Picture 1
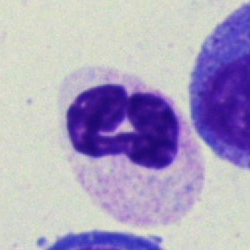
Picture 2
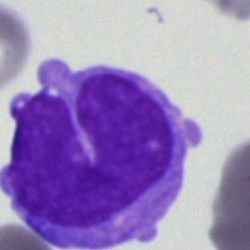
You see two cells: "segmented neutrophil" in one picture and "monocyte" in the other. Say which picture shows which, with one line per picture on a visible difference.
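Picture 1: segmented neutrophil. The cytoplasm is abundant and pale pink-lilac.
Picture 2: monocyte. The cytoplasm forms a thin pale blue-violet rim around the nucleus, widest along the bottom.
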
